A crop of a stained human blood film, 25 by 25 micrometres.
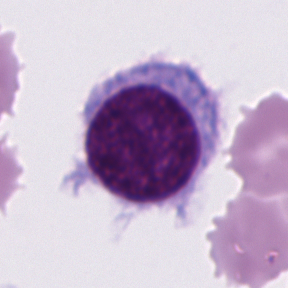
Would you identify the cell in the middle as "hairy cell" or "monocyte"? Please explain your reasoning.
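The answer is hairy cell rather than monocyte. Fine hair-like projections fringe the cell edge, most clearly at the lower left and bottom. The cell is about 14 micrometres across. Its nucleus is round, about 10 micrometres across, fills about 60% of the cell's area and sits off-centre toward the lower left. The pale blue cytoplasm forms a rim that is widest above and to the right of the nucleus.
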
